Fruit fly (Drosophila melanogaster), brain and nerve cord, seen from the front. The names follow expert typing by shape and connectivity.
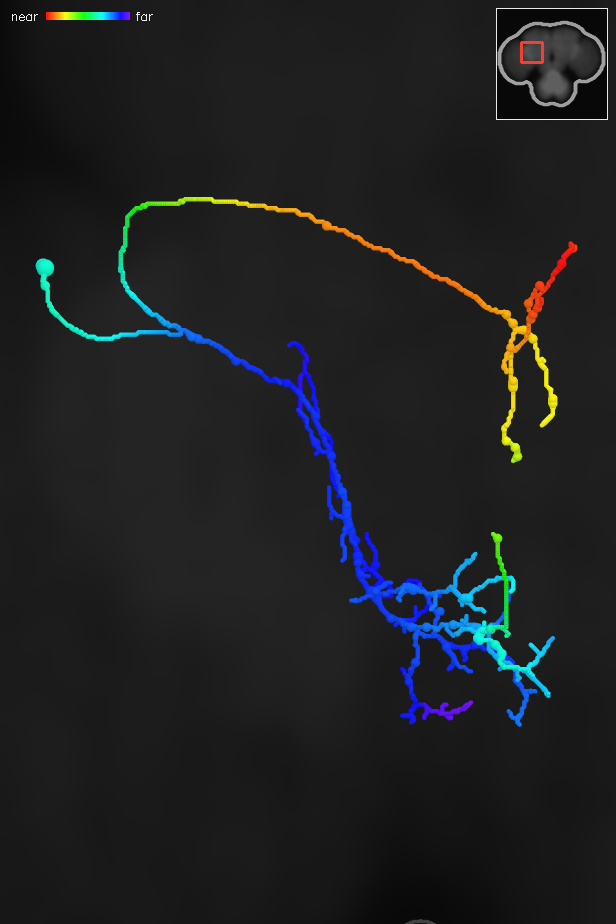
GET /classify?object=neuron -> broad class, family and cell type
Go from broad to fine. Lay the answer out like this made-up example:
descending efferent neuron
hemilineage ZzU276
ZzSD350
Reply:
central-brain intrinsic neuron
hemilineage SLPa&l1_lateral
WED034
